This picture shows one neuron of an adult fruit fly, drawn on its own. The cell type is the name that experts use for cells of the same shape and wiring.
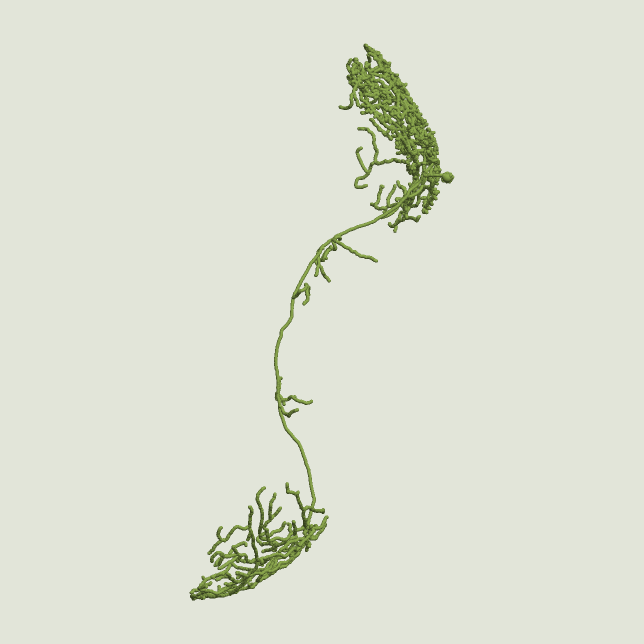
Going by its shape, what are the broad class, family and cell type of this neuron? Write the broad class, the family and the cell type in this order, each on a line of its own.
visual projection neuron
hemilineage VPNl&d1_lateral
MeVPMe2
